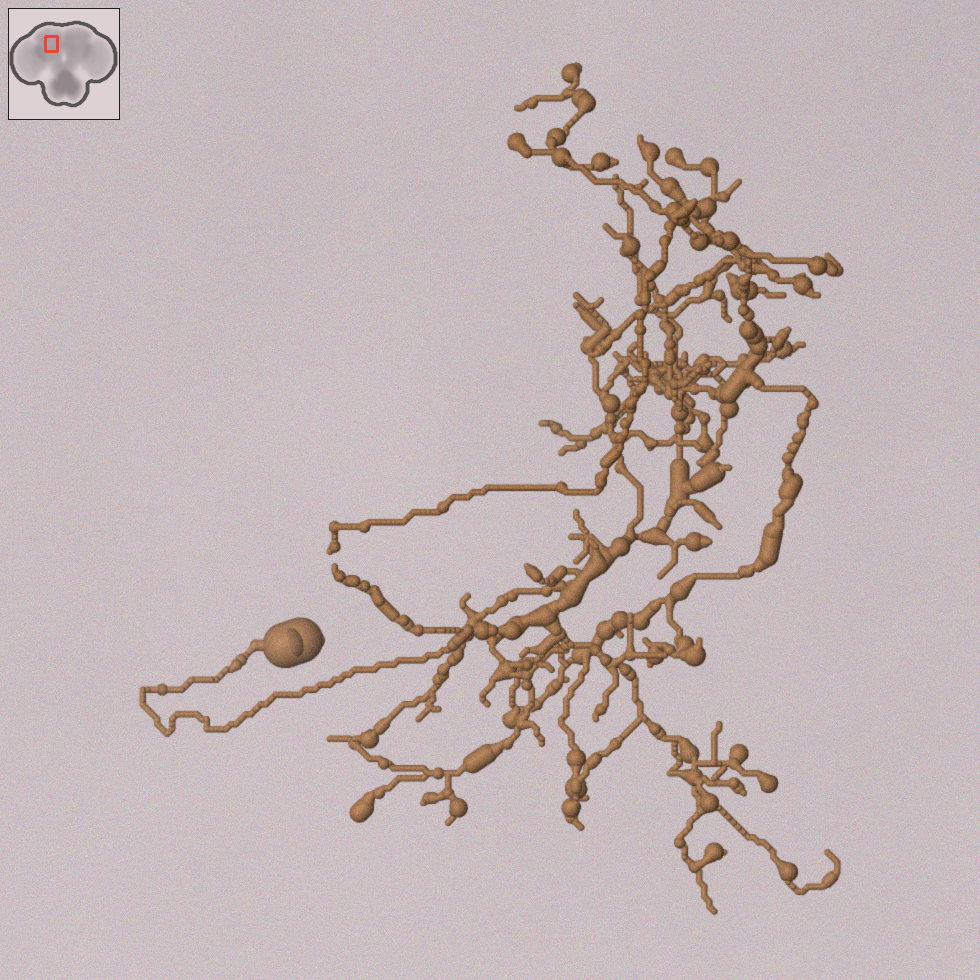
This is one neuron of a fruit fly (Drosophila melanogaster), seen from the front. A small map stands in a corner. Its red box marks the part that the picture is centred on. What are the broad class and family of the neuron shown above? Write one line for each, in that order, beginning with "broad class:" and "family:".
broad class: central-brain intrinsic neuron
family: hemilineage DL1_ventral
